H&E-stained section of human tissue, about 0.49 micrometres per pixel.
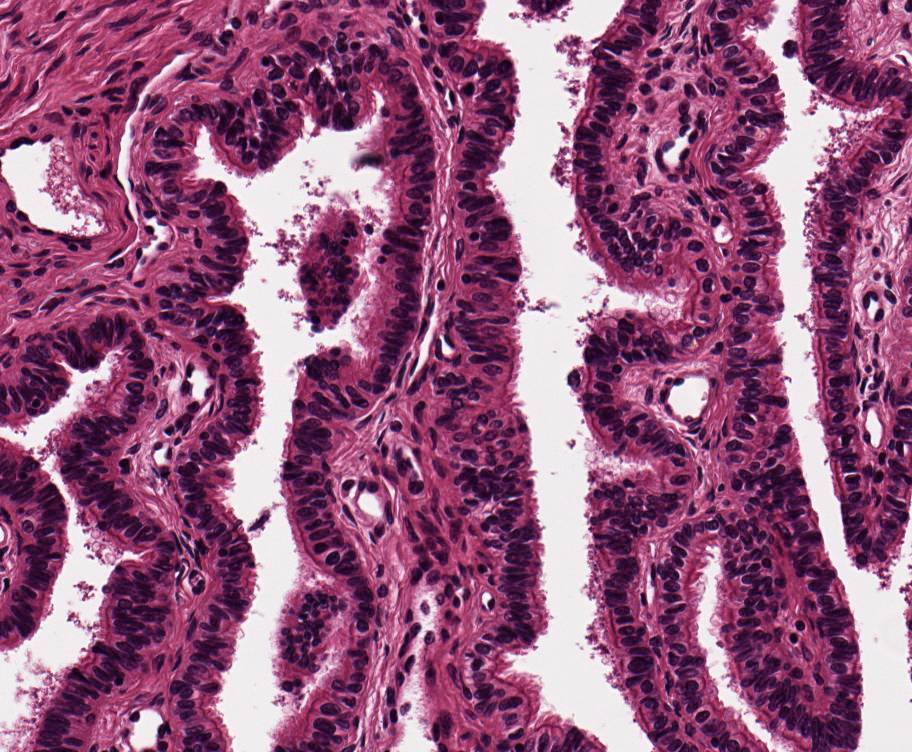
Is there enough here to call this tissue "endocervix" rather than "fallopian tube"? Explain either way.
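Fallopian tube.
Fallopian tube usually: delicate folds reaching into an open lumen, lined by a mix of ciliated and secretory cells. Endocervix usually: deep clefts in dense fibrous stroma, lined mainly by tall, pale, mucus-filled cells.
Here, long narrow fronds run roughly top to bottom, separated by empty clear spaces. Tall columnar lining; nuclei crowded, elongated, dark, stacked; pink cytoplasm between nuclei and free surface.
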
